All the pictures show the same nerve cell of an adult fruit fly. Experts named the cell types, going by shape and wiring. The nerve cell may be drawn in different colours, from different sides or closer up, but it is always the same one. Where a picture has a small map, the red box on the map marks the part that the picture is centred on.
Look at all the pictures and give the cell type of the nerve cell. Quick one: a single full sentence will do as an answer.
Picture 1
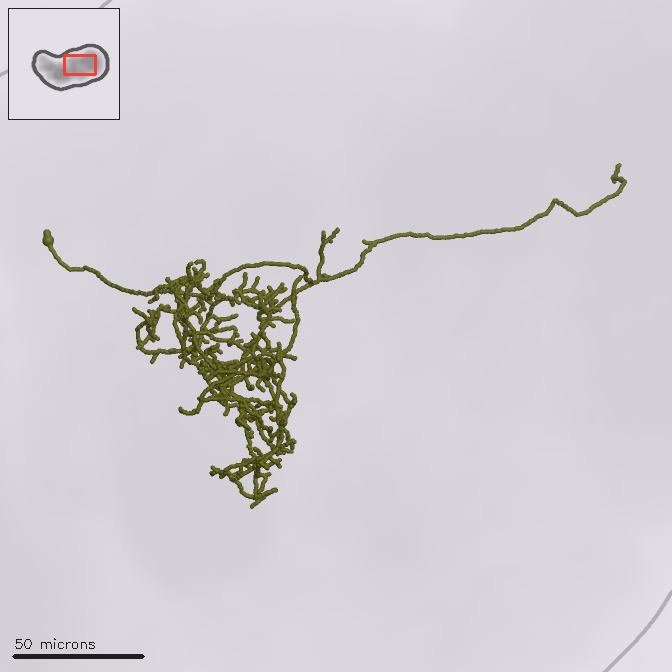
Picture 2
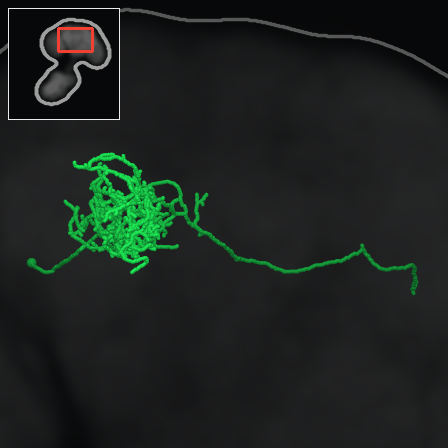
This nerve cell is classified under the cell type AVLP527.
